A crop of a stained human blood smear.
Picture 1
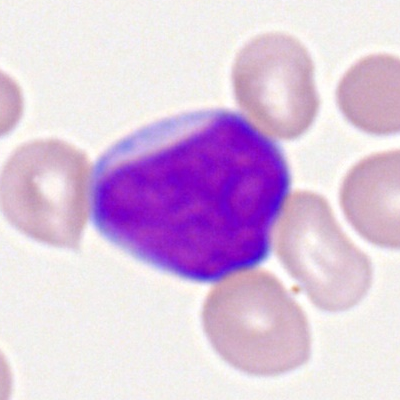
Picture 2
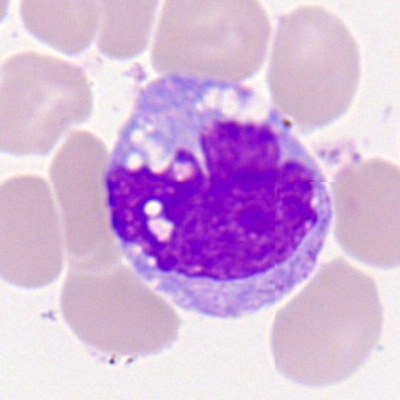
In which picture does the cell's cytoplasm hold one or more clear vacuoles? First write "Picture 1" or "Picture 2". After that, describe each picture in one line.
Picture 2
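Picture 1: No vacuoles are visible in the cytoplasm.
Picture 2: Several clear vacuoles lie in the cytoplasm above the nucleus.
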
